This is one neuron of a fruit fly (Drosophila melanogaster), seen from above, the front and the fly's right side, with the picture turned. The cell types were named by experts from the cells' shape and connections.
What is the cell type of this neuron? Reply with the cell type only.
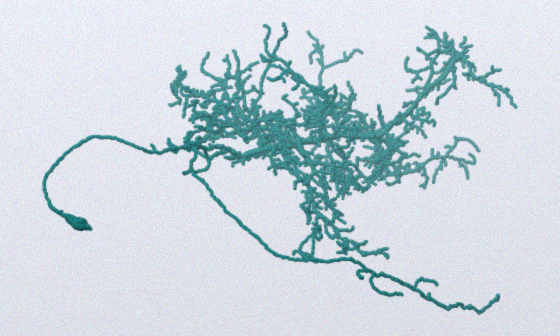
PS112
